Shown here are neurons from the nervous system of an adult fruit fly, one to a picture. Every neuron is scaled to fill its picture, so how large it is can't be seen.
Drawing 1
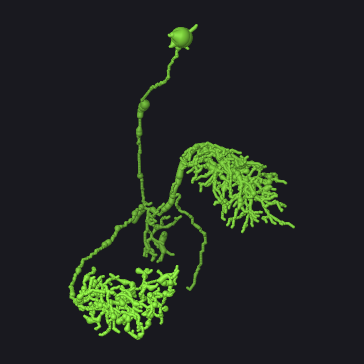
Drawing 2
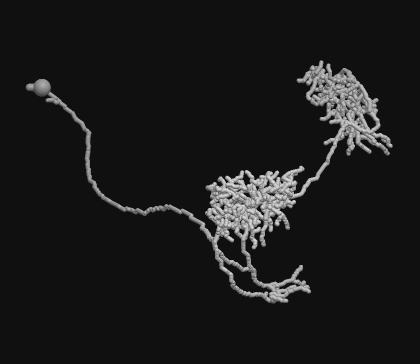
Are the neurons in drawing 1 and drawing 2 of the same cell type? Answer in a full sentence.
They are of the same cell type.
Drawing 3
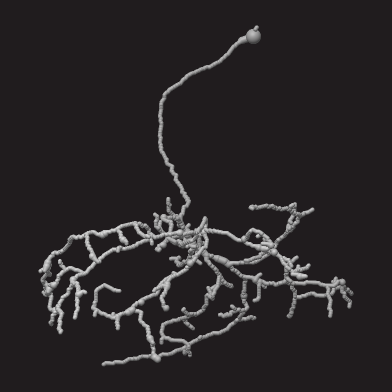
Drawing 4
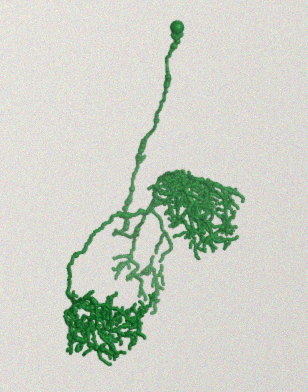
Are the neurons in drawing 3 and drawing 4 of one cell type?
They are of different cell types.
